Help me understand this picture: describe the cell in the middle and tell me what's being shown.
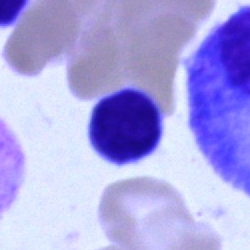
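Seen whole, the cell is round with a smooth outline. Its chromatin is dense and stains a deep blue-purple throughout. No distinct rim of cytoplasm stands apart from the dark nucleus, and no granules are visible anywhere in the cell. This cell is a lymphocyte.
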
